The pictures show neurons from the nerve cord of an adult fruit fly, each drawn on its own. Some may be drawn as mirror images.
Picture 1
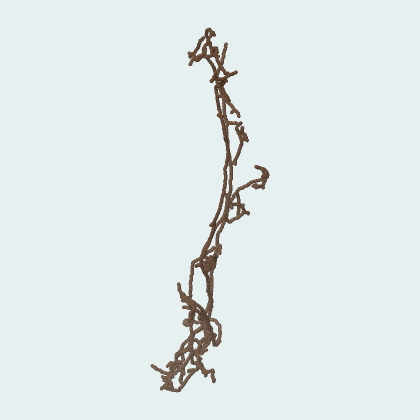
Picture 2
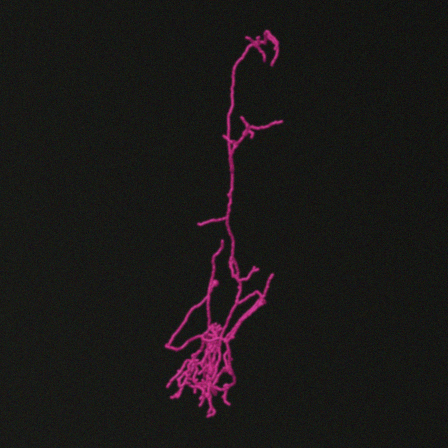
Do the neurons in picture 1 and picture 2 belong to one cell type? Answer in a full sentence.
They are of the same cell type.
